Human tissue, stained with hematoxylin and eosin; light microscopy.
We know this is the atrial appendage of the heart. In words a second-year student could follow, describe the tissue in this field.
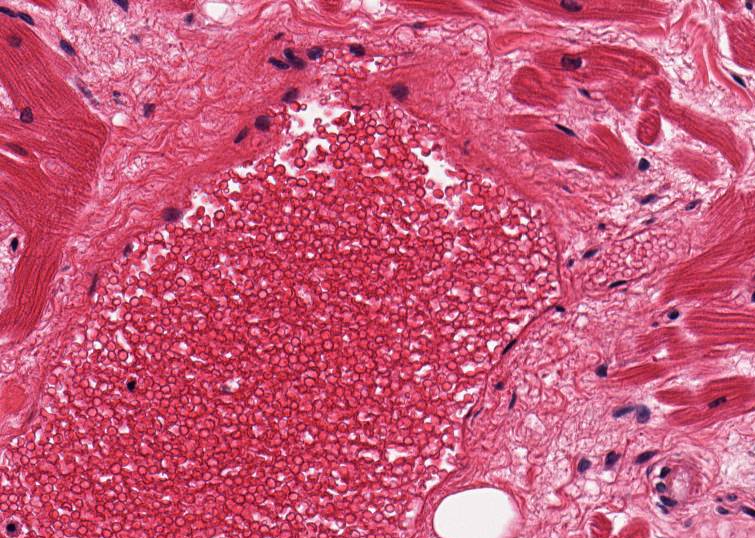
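Centre and lower left: large vessel packed with red blood cells. Vessel wall thin; no thick muscular layer. Surrounding tissue: loose, wavy, pale pink connective tissue. Bundles of deep pink muscle fibres at left edge and along right side.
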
